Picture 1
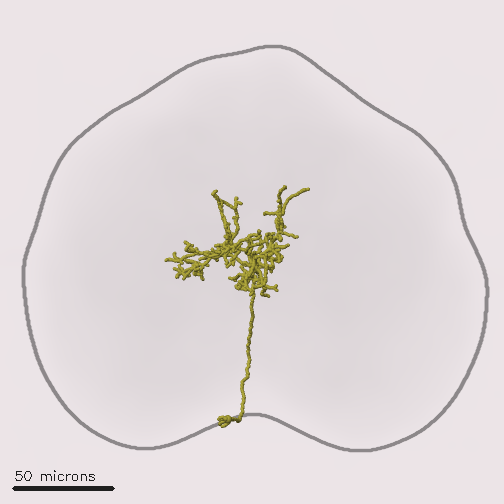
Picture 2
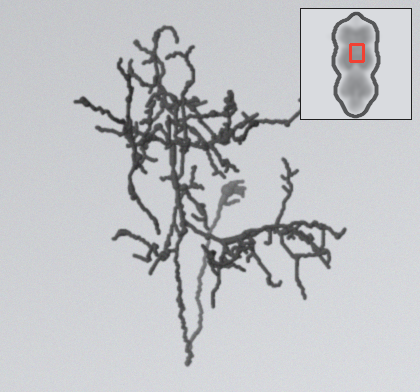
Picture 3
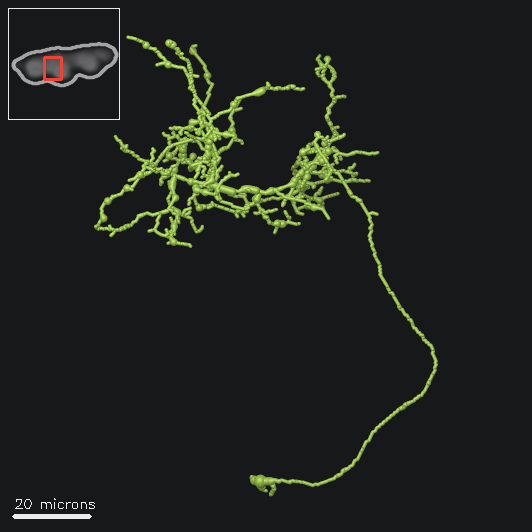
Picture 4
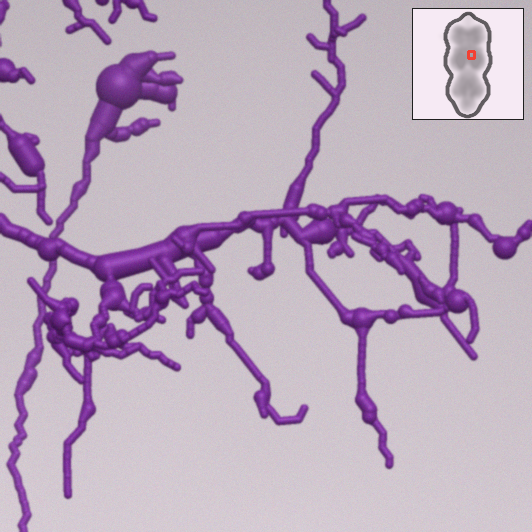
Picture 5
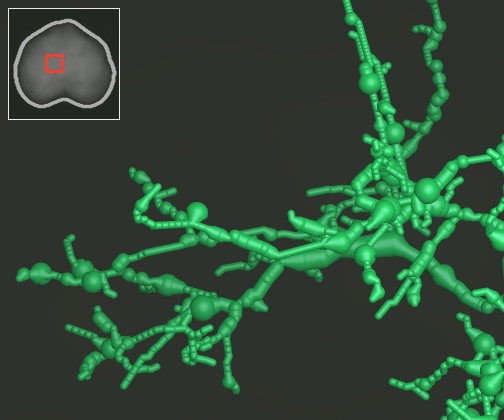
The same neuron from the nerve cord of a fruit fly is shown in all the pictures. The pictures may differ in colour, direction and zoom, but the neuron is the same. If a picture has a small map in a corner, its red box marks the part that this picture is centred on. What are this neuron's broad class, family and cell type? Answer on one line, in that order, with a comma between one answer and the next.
nerve-cord intrinsic neuron, hemilineage 00A, IN00A044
